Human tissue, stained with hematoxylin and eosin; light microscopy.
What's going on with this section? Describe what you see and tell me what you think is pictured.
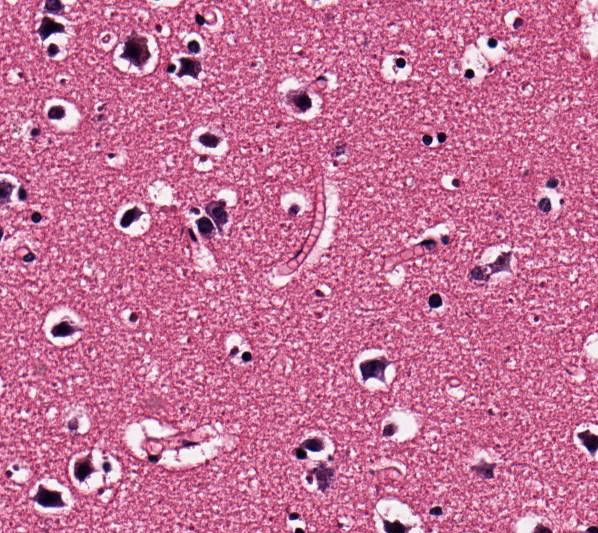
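Cells are scattered evenly through a finely granular pink background studded with many tiny pale vacuoles. A few, such as one right of centre, have dark angular bodies instead of rounded ones. A wavy vessel profile lies at lower left. This section is cerebral cortex.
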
